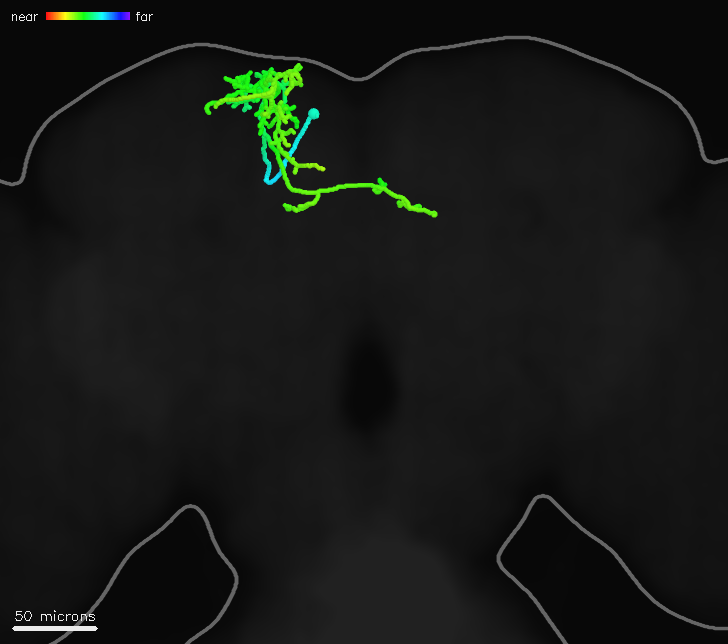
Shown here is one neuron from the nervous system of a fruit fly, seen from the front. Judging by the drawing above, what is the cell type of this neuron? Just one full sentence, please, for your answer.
The cell type that this neuron has is FB6S.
